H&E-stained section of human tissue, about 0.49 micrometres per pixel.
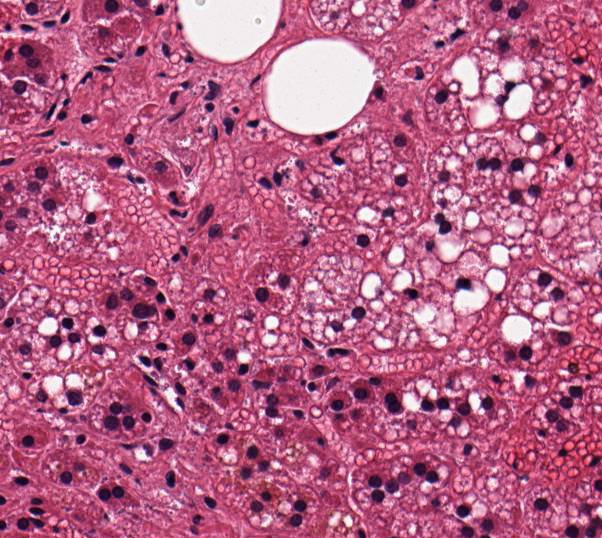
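Adrenal gland, haematoxylin and eosin stained section. Many cells have cytoplasm packed with small, uniform clear vacuoles, giving a foamy appearance. Nuclei of the nested cells are small, round and darkly stained. Thin strands between the nests contain scattered elongated dark nuclei, most noticeable in the upper centre-left. The nests have no central lumen or gland-like opening.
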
